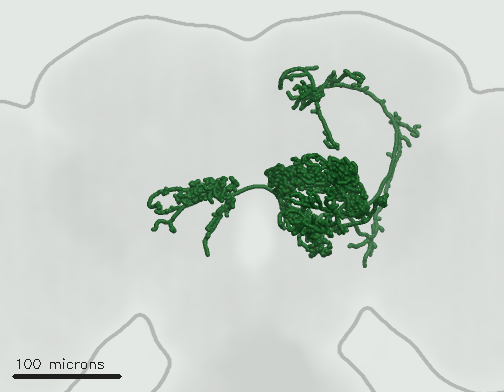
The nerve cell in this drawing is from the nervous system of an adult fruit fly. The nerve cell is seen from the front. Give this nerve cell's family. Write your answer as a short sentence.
The family is hemilineage ALl1_ventral.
